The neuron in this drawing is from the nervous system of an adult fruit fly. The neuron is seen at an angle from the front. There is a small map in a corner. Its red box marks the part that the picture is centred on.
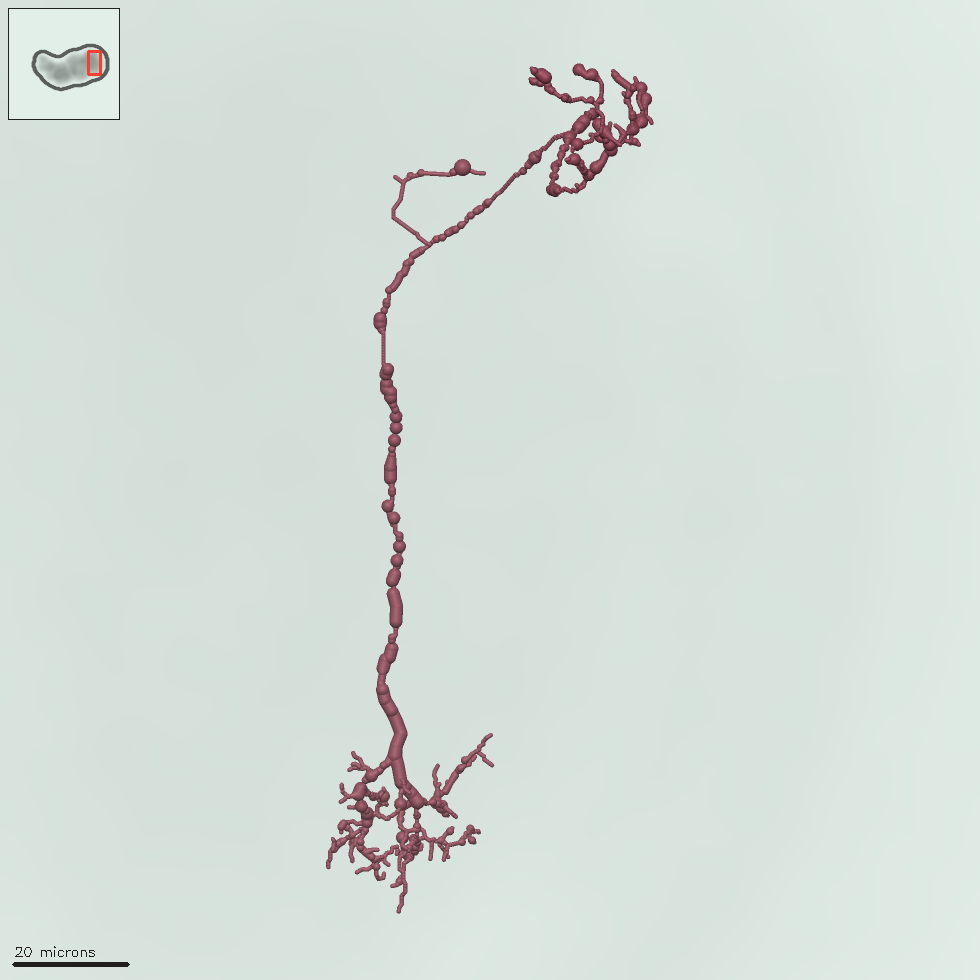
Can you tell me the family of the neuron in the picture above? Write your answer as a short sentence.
The family is hemilineage VPNd2.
